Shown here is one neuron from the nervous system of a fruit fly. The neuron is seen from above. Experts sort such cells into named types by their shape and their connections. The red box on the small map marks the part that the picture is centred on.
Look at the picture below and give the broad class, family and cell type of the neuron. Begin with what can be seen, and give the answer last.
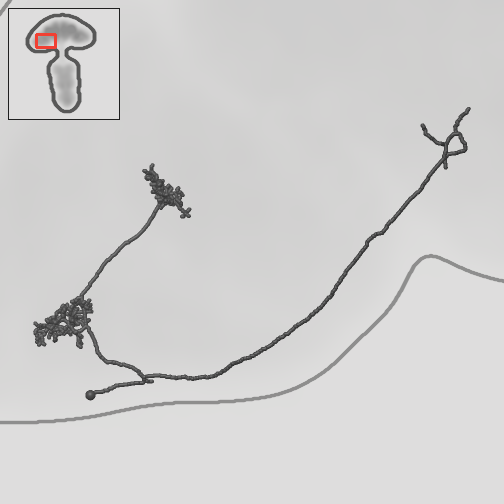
It lies in the brain. Its cell body lies at the lower left of the picture. This is a visual projection neuron. Its family is LLPC. Its cell type is LLPC1.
